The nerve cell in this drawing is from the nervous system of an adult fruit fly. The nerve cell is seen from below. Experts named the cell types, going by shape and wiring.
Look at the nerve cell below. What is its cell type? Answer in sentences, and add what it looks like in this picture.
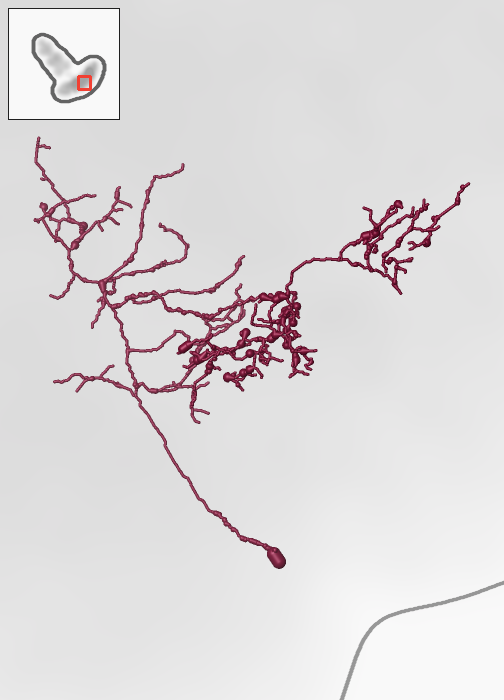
It is of cell type PAM02. Its broad class is central-brain intrinsic neuron. The cell body can be seen at the bottom of the picture. The picture shows dozens of branch ends.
